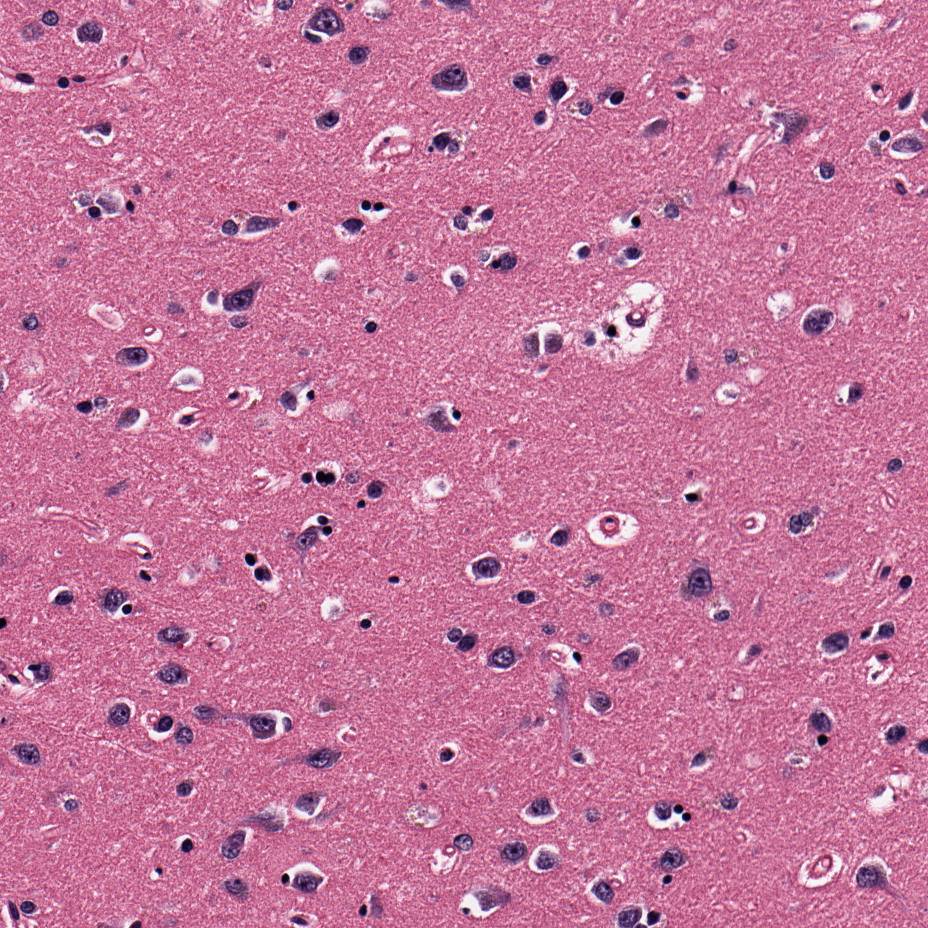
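Cerebral cortex. Cells lie singly, fairly evenly scattered; no glands or organised units. Larger neurons throughout: angular, often triangular bodies, purplish cytoplasm, round pale nuclei, several with one distinct nucleolus. Many small round dark-staining nuclei with scant visible cytoplasm lie among them, some alongside.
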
